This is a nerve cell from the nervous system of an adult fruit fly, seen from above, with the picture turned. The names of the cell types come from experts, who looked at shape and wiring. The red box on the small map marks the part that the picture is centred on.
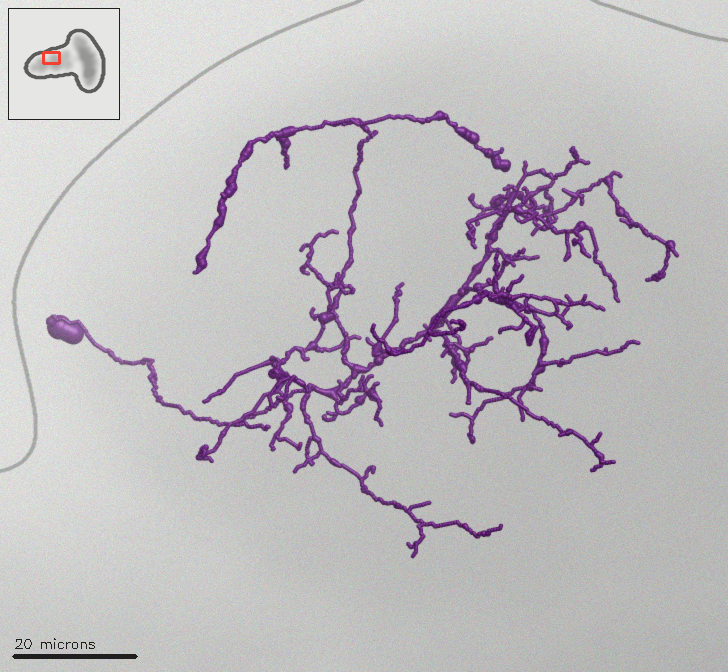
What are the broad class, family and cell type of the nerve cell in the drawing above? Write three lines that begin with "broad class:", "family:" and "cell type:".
broad class: nerve-cord intrinsic neuron
family: hemilineage 20A.22A
cell type: IN20A.22A024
